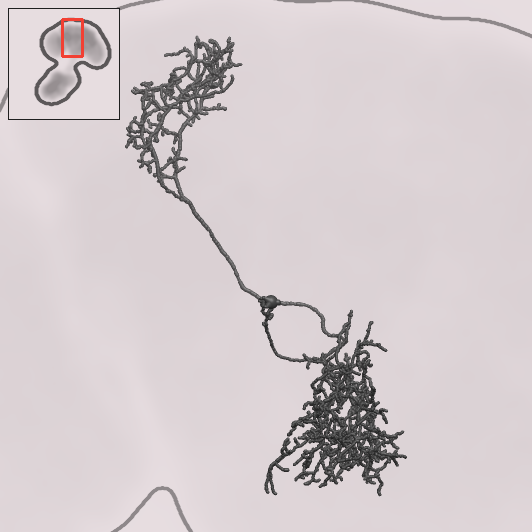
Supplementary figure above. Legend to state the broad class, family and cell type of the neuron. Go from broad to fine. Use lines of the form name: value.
broad class: central-brain intrinsic neuron
family: hemilineage VESa2
cell type: SLP243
